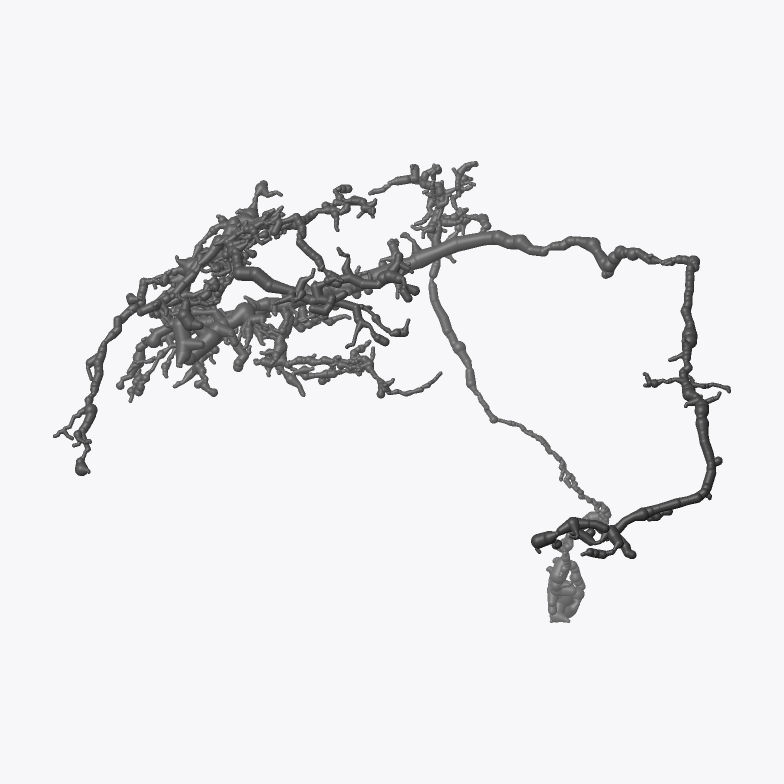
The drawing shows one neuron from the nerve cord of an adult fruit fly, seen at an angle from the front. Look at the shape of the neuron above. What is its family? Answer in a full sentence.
The family is hemilineage 03B.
